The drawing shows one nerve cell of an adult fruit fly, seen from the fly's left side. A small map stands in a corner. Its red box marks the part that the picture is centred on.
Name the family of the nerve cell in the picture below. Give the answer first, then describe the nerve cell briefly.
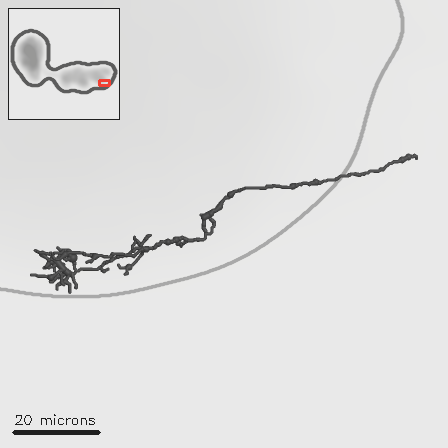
The name of its family is class mechanosensory tactile. It is a sensory neuron entering the nerve cord. From left to right in the picture it spans about 90 microns. As drawn here it is more than twice as wide as it is tall.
